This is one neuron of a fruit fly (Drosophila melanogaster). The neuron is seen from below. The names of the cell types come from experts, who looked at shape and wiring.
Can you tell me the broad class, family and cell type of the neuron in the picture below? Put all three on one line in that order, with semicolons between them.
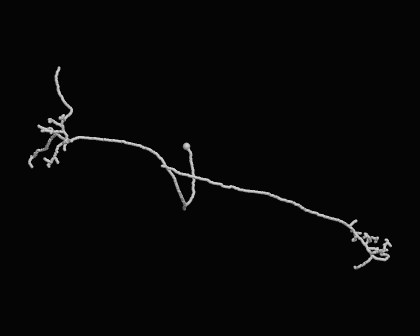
nerve-cord intrinsic neuron; hemilineage 11A; GFC3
